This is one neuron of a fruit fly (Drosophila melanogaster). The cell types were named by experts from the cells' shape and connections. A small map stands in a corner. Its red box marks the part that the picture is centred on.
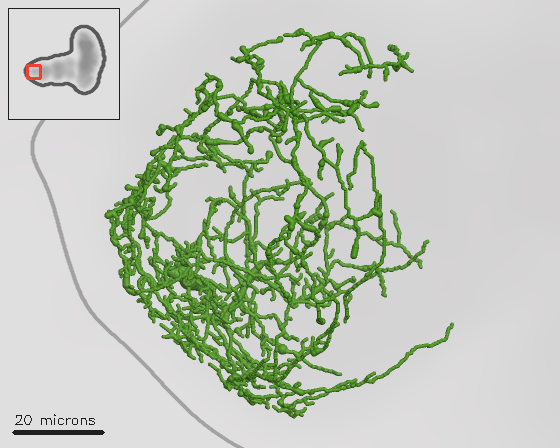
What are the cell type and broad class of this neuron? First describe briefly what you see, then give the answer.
By the scale bar it is about 90 microns tall in this view. More than a hundred branch ends can be seen. It is of cell type INXXX149. It is a nerve-cord intrinsic neuron.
